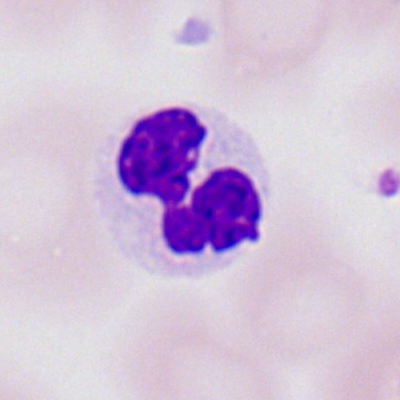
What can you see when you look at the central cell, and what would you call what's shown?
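Let me see: the outline is round and smooth. The nucleus splits into two main lobes, one at upper left, the other at lower right. Chromatin dense, dark purple, coarsely clumped. No large coarse granules in the cytoplasm. So, a segmented neutrophil.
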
